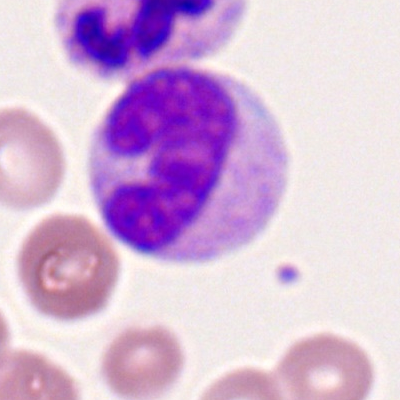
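Monocyte, the central cell in this stained human blood smear. Notice its indented, kidney-like nucleus, whose dark purple chromatin stains in uneven clumps. The cytoplasm is pale lilac and holds fine, faint granules.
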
